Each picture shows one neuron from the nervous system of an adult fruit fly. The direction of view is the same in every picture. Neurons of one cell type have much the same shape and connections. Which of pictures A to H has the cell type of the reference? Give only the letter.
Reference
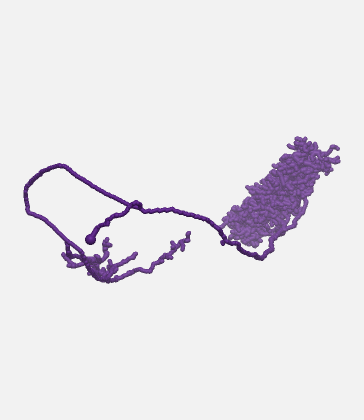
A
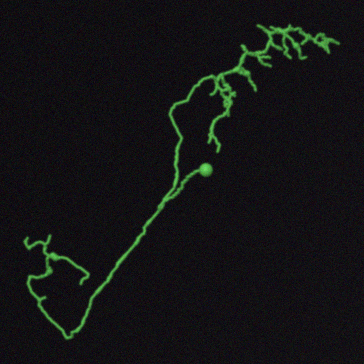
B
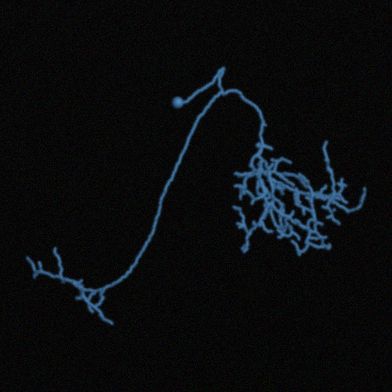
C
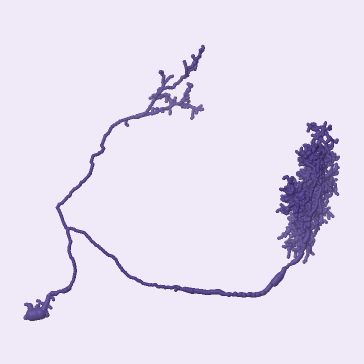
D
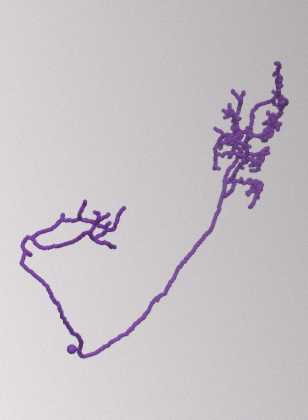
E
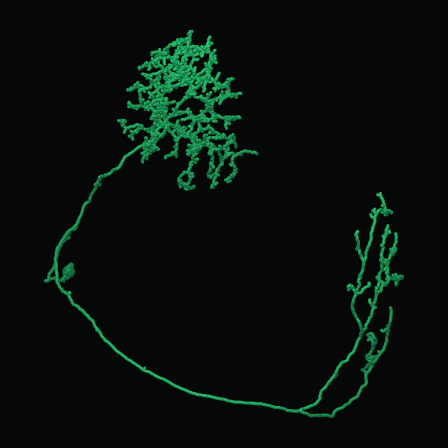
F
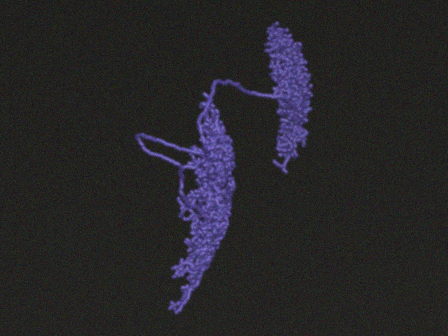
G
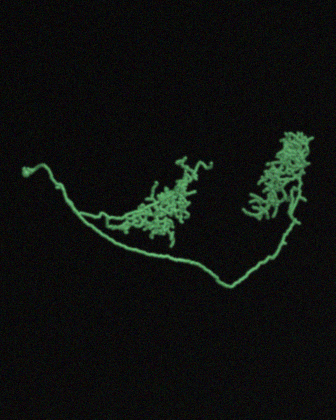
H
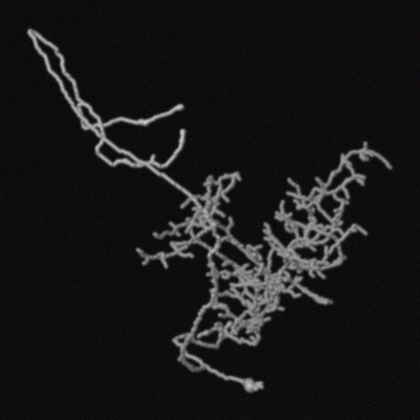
C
